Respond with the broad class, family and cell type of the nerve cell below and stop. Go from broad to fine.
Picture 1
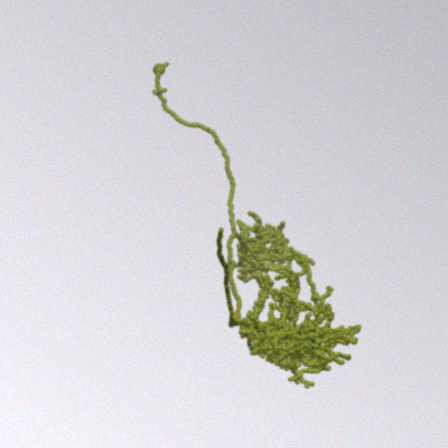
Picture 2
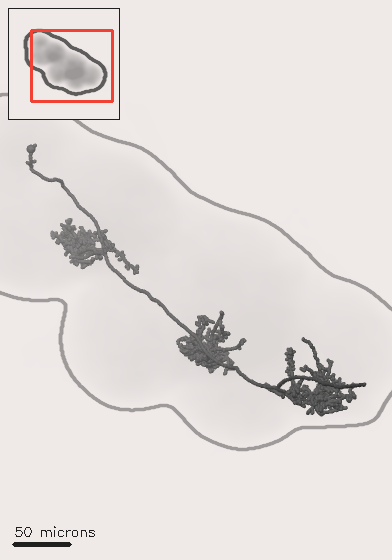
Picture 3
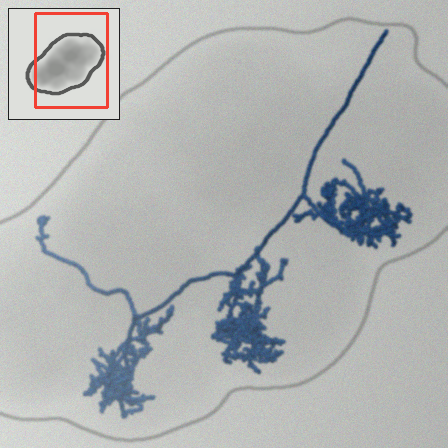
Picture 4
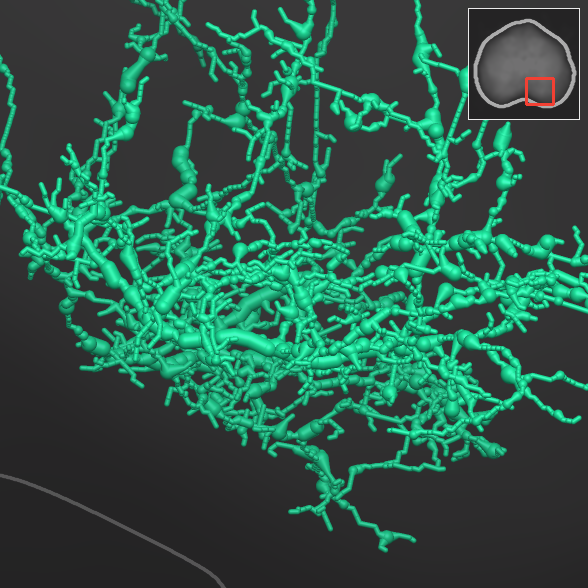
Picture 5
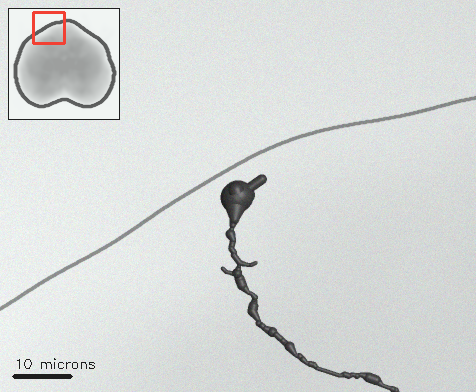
ascending neuron; hemilineage 09B; AN09B004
